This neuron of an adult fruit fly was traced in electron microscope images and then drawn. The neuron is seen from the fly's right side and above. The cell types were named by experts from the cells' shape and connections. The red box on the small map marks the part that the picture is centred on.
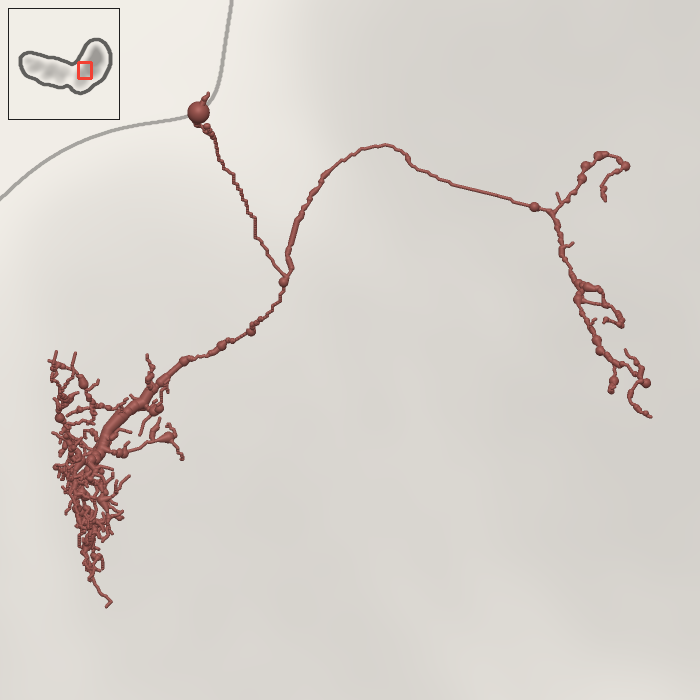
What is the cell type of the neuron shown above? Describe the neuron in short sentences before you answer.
Its cell body lies at the upper left of the picture. Dozens of branch ends can be seen. It is a visual projection neuron. It is of cell type LC11.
